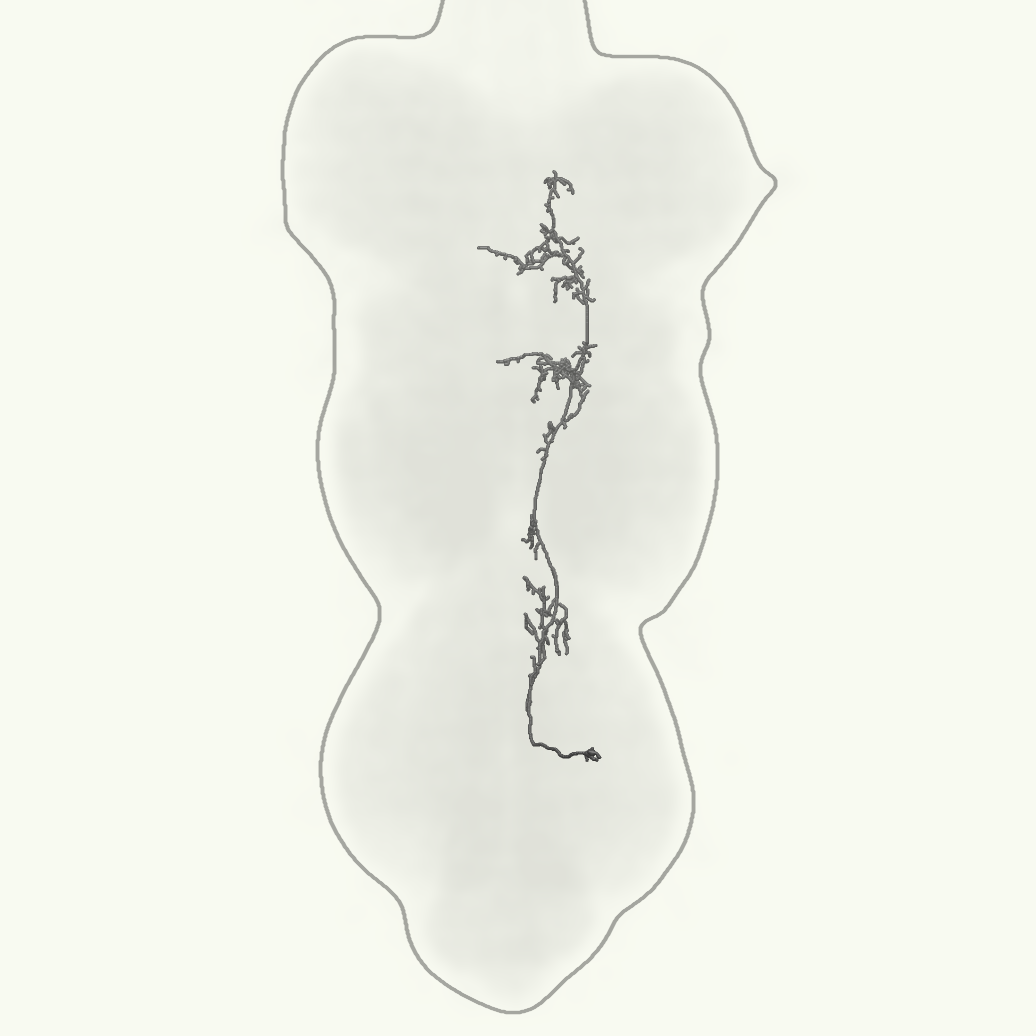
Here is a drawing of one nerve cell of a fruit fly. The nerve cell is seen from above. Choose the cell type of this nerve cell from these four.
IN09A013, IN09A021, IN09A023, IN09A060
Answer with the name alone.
IN09A023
